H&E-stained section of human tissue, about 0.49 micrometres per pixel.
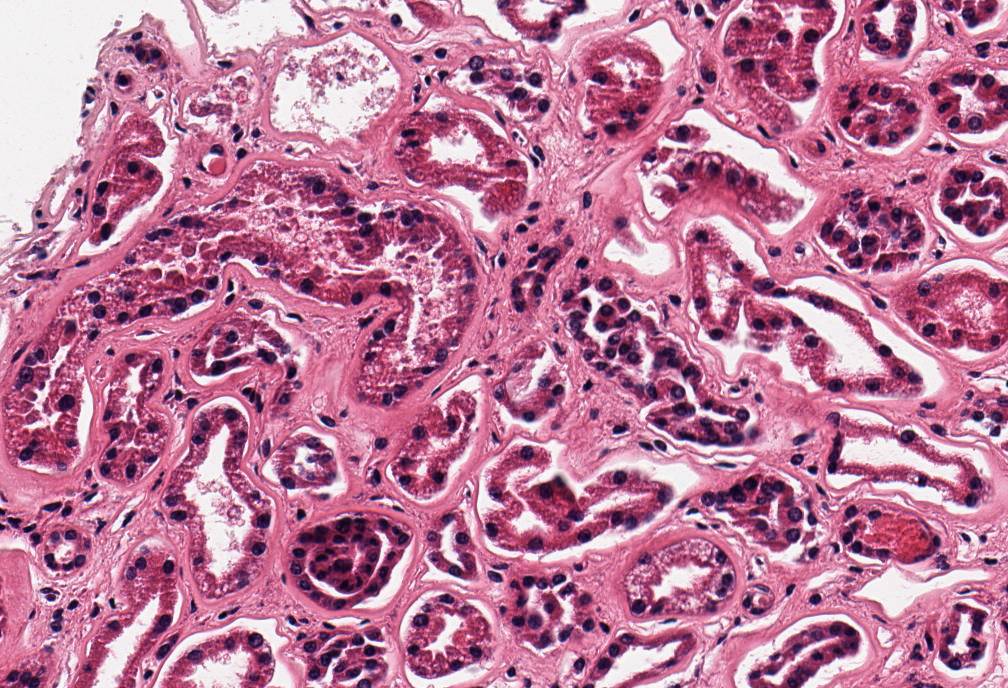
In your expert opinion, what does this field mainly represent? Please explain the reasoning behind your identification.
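Tissue: cortical labyrinth of the kidney. Tubules crowd the whole field in round, oval and elongated profiles; no glomerulus anywhere. Lining single-layered, cuboidal to low columnar, with round dark nuclei and abundant strongly eosinophilic, granular cytoplasm.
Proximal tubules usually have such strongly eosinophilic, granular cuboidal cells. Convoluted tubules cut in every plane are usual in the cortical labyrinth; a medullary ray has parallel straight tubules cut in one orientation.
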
